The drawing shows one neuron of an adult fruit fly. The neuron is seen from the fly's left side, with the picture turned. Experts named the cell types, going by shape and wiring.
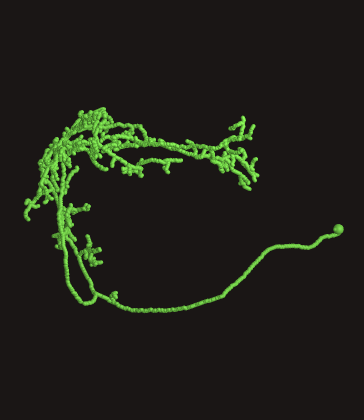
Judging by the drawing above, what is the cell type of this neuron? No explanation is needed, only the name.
CB1714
